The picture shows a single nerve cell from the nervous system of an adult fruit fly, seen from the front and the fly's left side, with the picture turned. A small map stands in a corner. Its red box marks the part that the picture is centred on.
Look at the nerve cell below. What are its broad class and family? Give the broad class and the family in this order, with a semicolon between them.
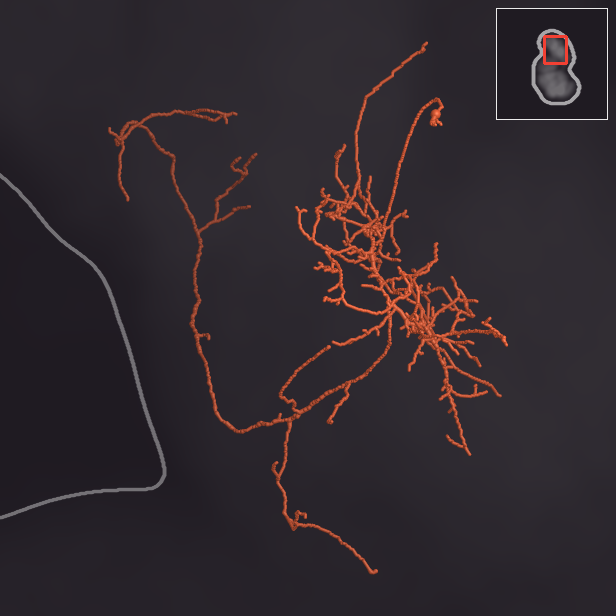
nerve-cord intrinsic neuron; hemilineage 08B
